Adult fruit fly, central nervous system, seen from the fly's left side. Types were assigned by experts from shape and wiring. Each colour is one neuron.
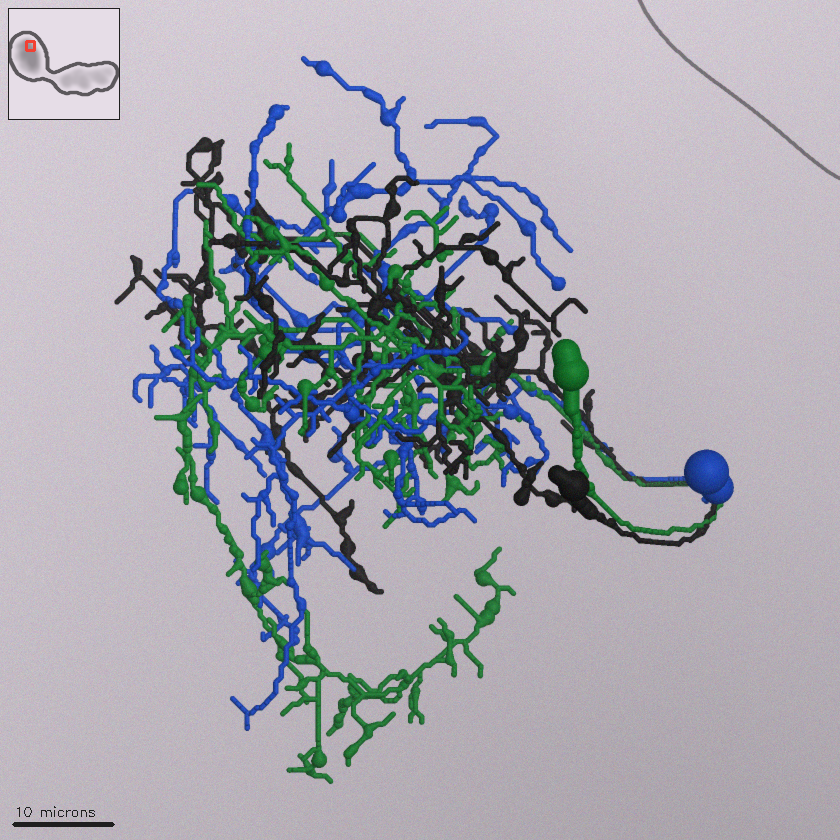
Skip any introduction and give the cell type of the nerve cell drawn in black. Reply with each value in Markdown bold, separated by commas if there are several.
**CB1577**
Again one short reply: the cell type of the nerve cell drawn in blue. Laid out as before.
**CB1219**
